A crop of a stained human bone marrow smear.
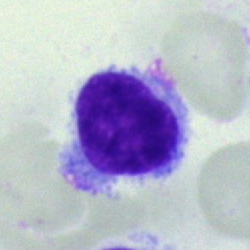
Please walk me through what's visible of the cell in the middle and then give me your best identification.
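Margin irregular and ragged, with fine hair-like projections. Nucleus fills most of the cell; cytoplasm only a narrow rim, pale blue-lilac. A few pink-purple granules in the cytoplasm, mostly upper right and lower left. Middle cell is a hairy cell.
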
